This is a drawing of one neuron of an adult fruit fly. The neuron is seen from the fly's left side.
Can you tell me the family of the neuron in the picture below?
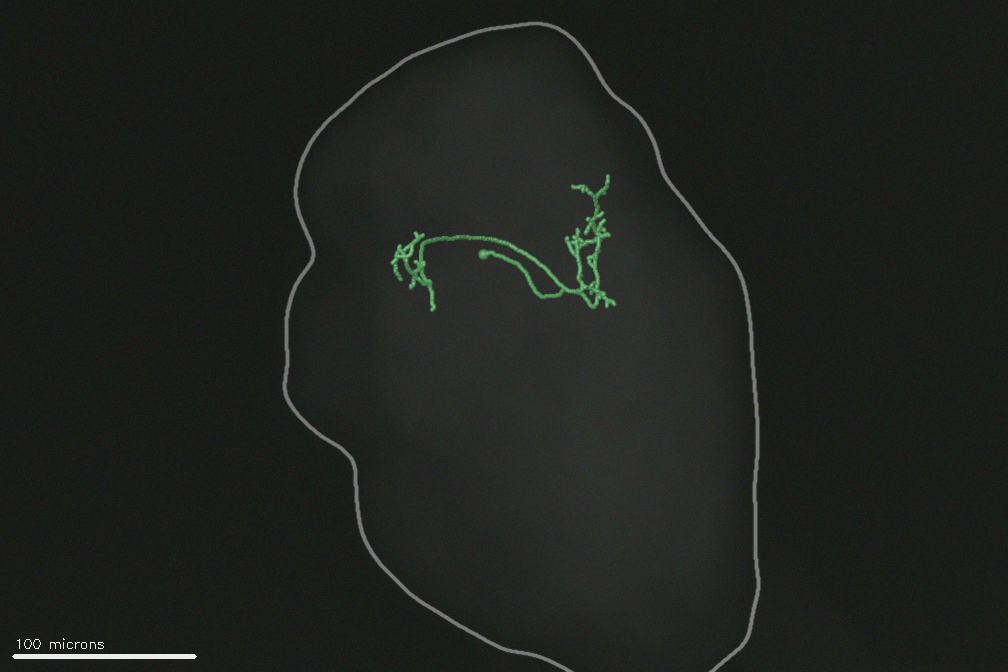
hemilineage SLPa&l1_lateral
